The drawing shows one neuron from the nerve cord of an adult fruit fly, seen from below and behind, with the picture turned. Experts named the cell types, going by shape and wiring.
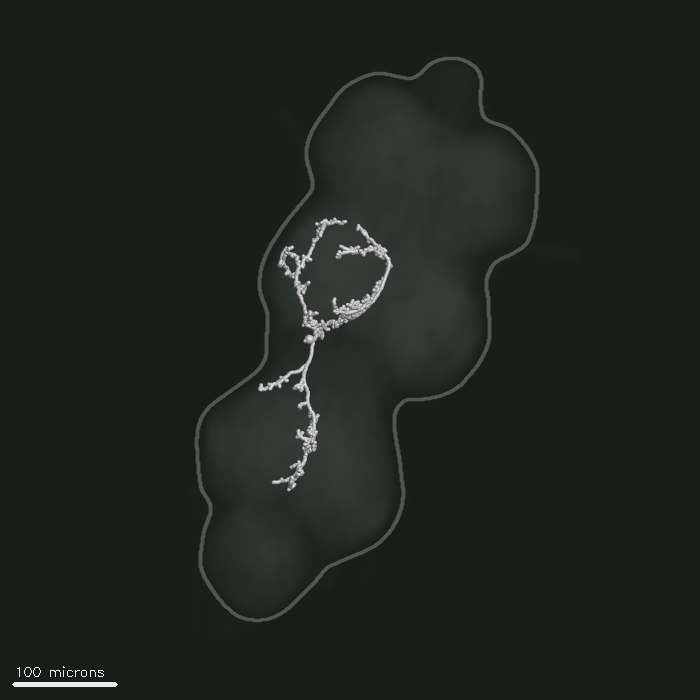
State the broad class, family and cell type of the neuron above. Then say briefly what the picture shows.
This is a nerve-cord intrinsic neuron. Its family is hemilineage 03A. Its cell type is IN03A054. From top to bottom in the picture it spans about 250 microns. In this view it is taller than it is wide.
